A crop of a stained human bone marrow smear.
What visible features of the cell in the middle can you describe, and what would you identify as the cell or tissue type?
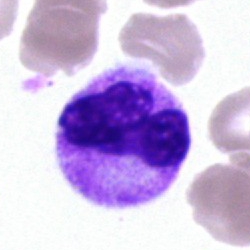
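Starting with the outline, I see that it is round and smooth. The chromatin is deep purple and dense, though small paler spots are scattered through it. Now the cytoplasm: lilac-purple, with a fine, dusty granular texture. This is a segmented neutrophil.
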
